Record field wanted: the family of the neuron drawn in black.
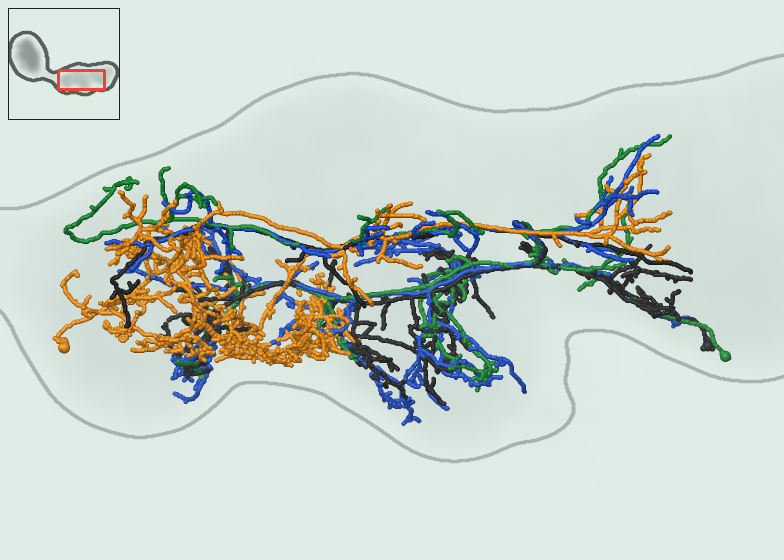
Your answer: hemilineage 08B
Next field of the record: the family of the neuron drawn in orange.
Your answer: hemilineage 07B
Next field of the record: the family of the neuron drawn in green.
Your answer: hemilineage 08B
